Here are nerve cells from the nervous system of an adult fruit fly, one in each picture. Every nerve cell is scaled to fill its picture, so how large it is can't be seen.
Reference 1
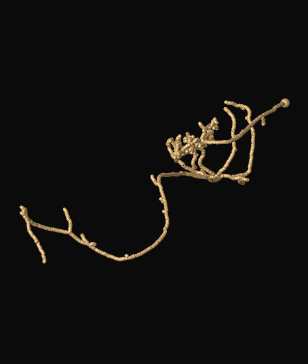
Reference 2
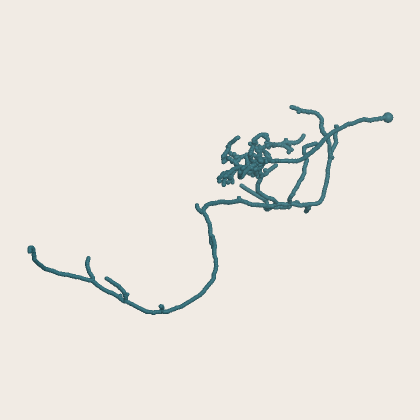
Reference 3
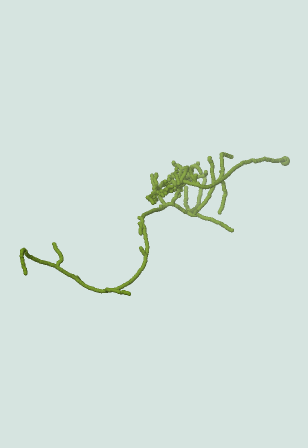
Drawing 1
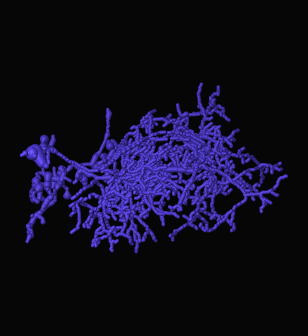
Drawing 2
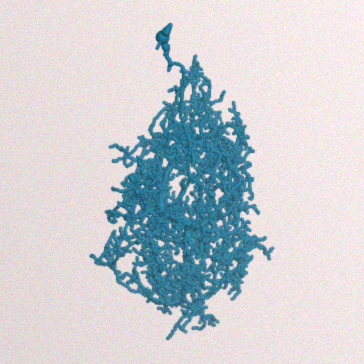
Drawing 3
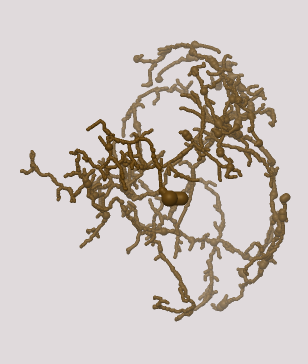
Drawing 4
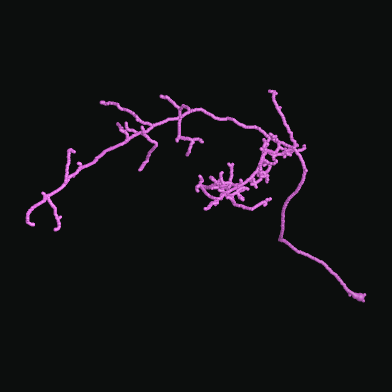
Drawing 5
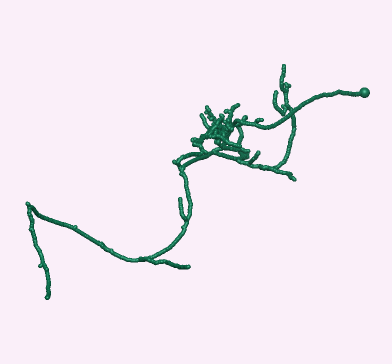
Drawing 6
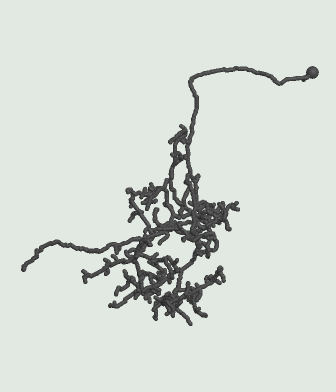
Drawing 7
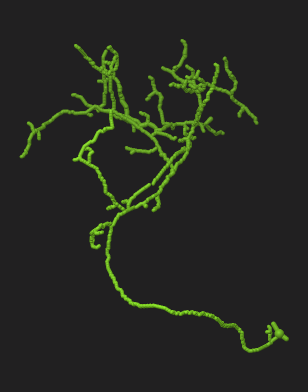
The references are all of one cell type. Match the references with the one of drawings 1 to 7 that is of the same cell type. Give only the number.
5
